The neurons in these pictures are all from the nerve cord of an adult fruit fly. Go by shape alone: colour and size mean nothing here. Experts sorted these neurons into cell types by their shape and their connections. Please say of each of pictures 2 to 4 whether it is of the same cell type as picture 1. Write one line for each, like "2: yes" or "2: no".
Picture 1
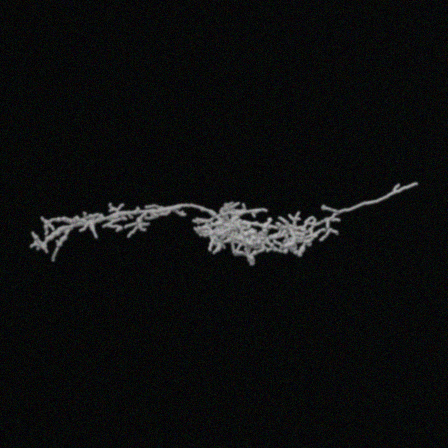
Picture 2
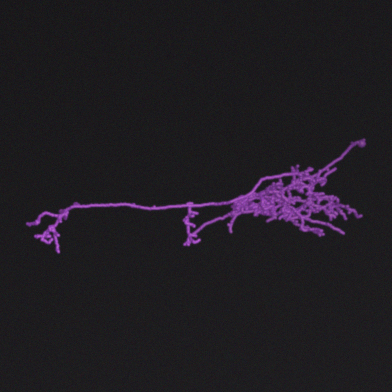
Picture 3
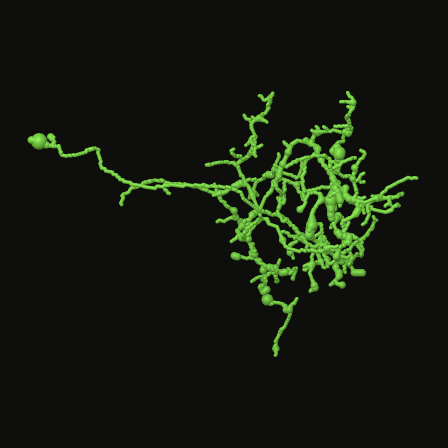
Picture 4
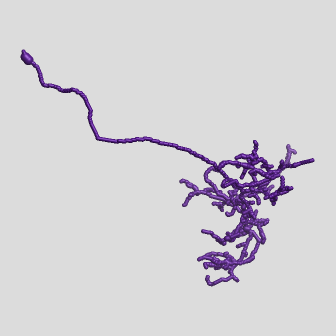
2: no
3: no
4: no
